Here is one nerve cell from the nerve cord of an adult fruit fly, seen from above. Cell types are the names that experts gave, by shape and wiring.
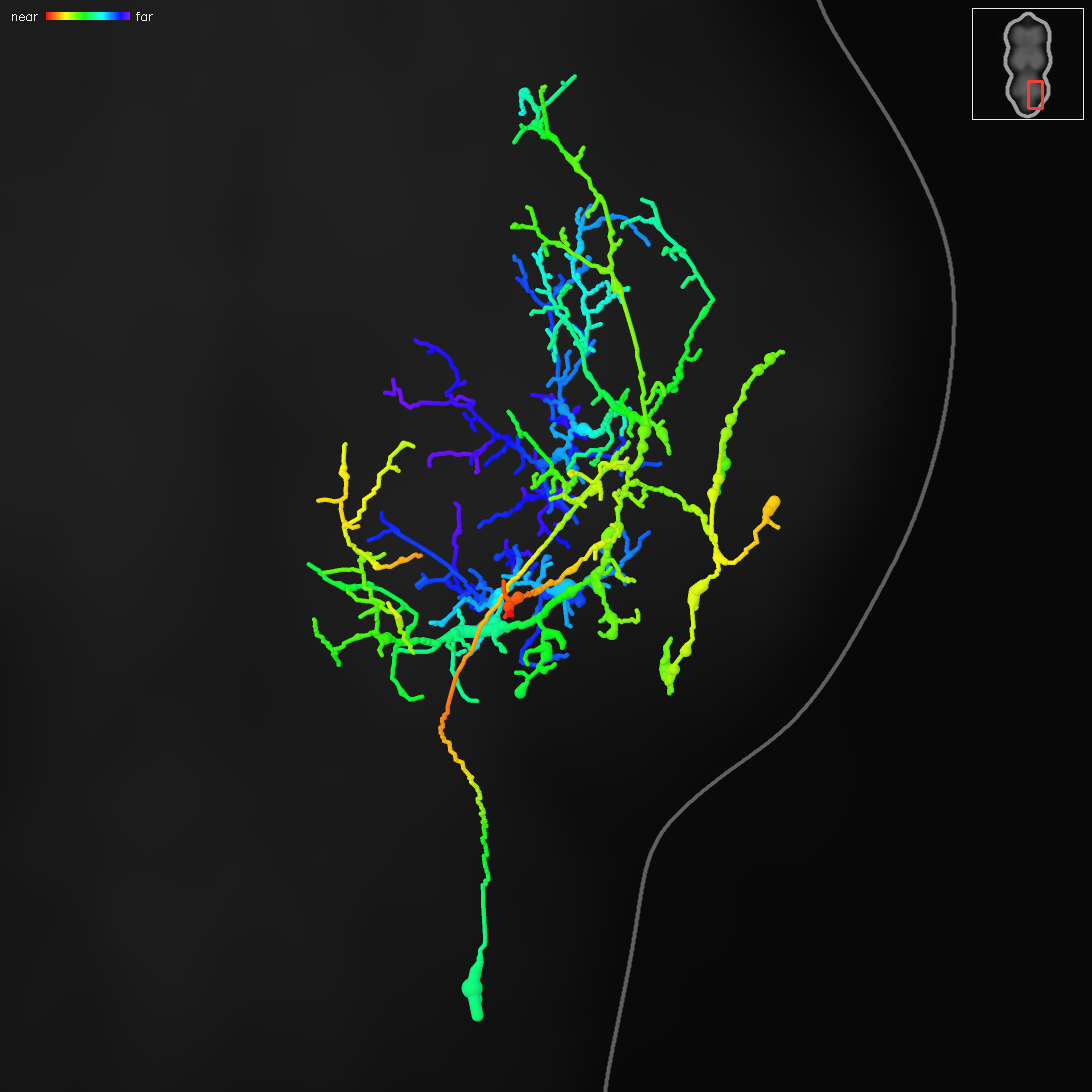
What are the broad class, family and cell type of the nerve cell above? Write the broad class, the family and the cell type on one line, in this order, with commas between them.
nerve-cord intrinsic neuron, hemilineage 20A.22A, IN20A.22A027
